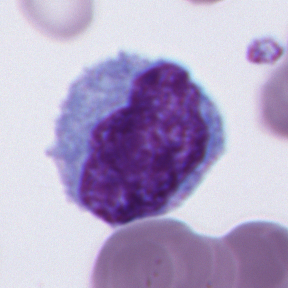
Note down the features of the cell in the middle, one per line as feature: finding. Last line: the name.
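Outline: roughly round, the left edge a bit fuzzy and uneven
Chromatin: purple, loosely patterned, lighter gaps between darker strands
Nucleolus: none distinct
Cytoplasm: just a fine, dusty texture, no coarse granules
Name: monocyte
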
